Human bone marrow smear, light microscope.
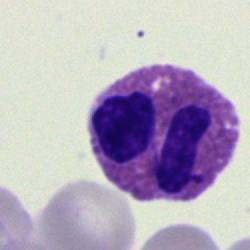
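Eosinophil in a stained human bone marrow smear. Roughly round in outline, it has dense chromatin staining dark purple. Its cytoplasm is abundant and lilac-purple, with a small clear spot near the top edge.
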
